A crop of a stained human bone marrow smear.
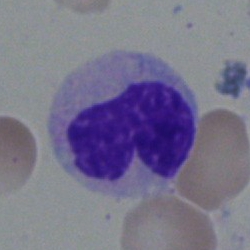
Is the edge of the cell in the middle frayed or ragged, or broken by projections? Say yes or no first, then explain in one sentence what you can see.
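No. The cell outline is round and smooth.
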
